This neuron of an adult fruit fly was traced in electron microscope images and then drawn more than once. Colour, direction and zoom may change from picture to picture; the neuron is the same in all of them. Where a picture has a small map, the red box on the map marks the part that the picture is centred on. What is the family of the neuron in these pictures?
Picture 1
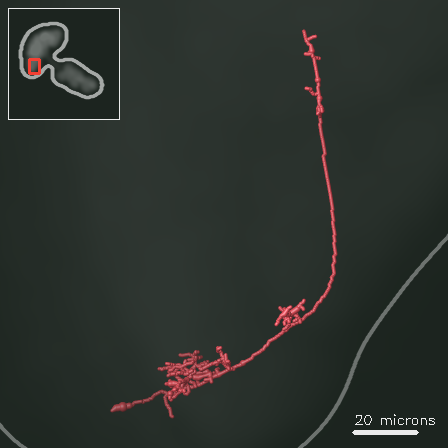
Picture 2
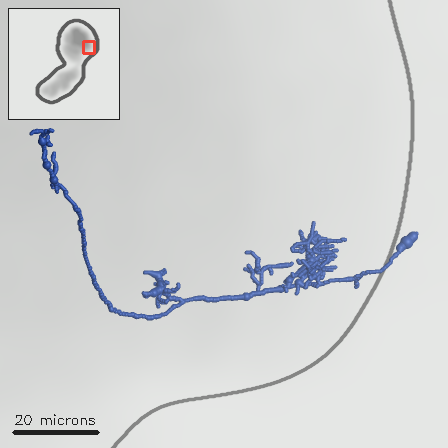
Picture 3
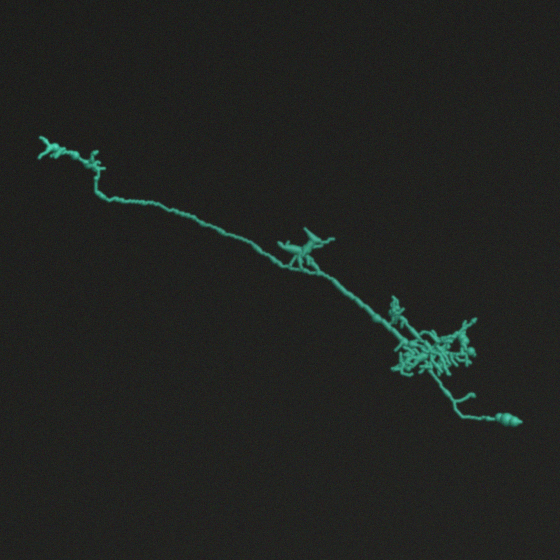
Tm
